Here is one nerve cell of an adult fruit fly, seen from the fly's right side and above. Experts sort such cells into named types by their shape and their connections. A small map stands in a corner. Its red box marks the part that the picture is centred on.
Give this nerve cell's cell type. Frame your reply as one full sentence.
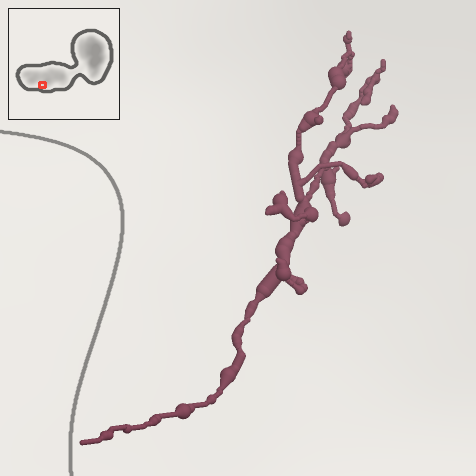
The cell type of this nerve cell is SNta25.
